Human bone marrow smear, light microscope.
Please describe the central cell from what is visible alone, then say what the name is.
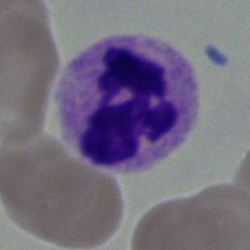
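Smooth and round, the outline of the central cell is regular. The nucleus is divided into several lobes linked by narrow strands, and no nucleoli are visible in it. The cytoplasm shows only a fine, faint granularity and lacks large coarse granules. The central cell is a segmented neutrophil.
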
